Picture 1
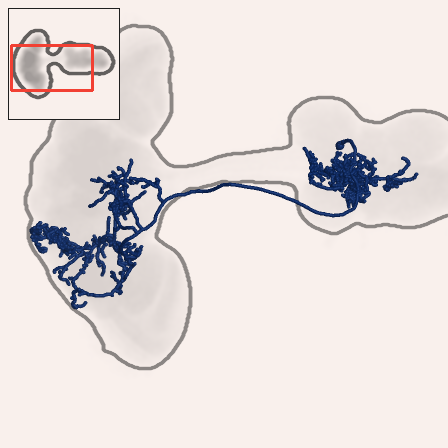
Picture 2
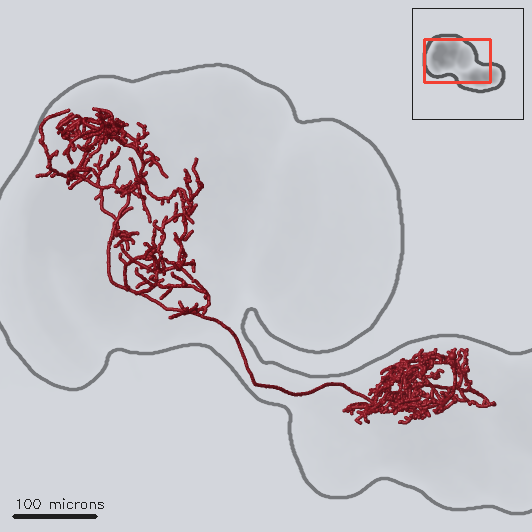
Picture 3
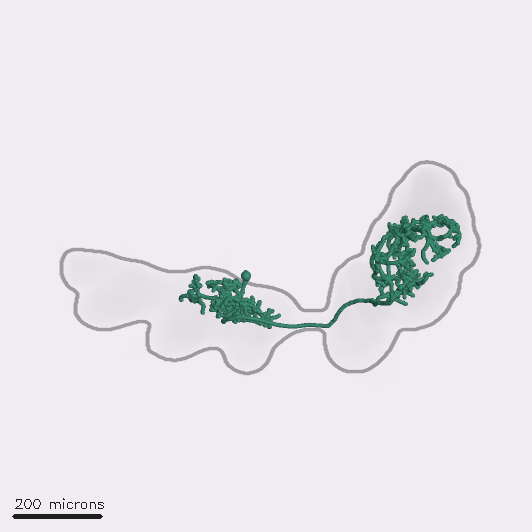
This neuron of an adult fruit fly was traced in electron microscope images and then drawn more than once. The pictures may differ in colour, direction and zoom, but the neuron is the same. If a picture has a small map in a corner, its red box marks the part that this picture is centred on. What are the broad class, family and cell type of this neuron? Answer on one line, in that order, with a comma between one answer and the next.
ascending neuron, hemilineage 19B, AN19B019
